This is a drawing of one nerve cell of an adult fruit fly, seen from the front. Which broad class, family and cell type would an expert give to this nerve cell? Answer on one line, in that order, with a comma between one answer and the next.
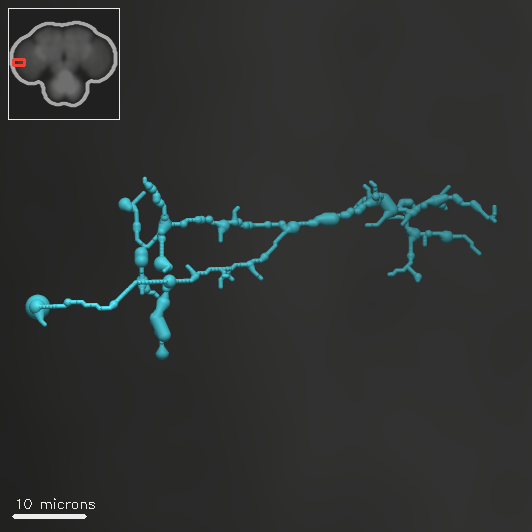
optic-lobe intrinsic neuron, Mi, Mi13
